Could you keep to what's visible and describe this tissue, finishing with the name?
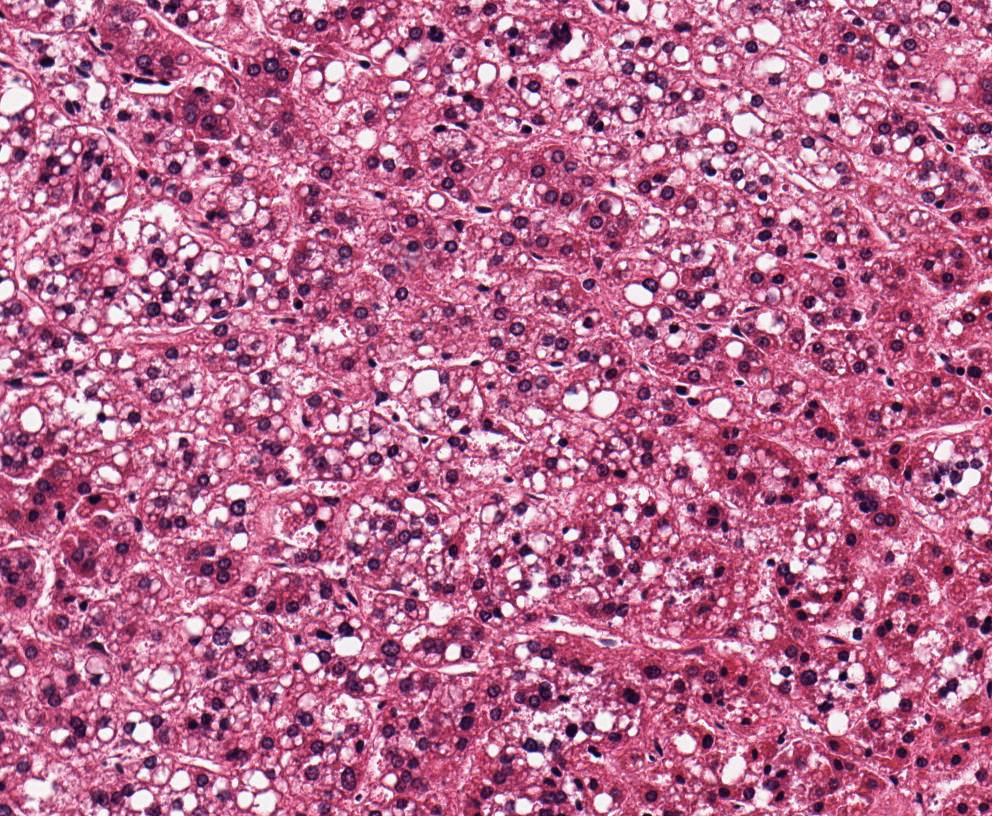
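Notice that many cells hold several clear, round, empty-looking vacuoles of varying size. Nuclei are round, dark, mostly central. Between cell groups run only thin slit-like spaces lined by flattened nuclei, with no large vessels. No glands, ducts or tubules with open lumina appear. This tissue is adrenal gland.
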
